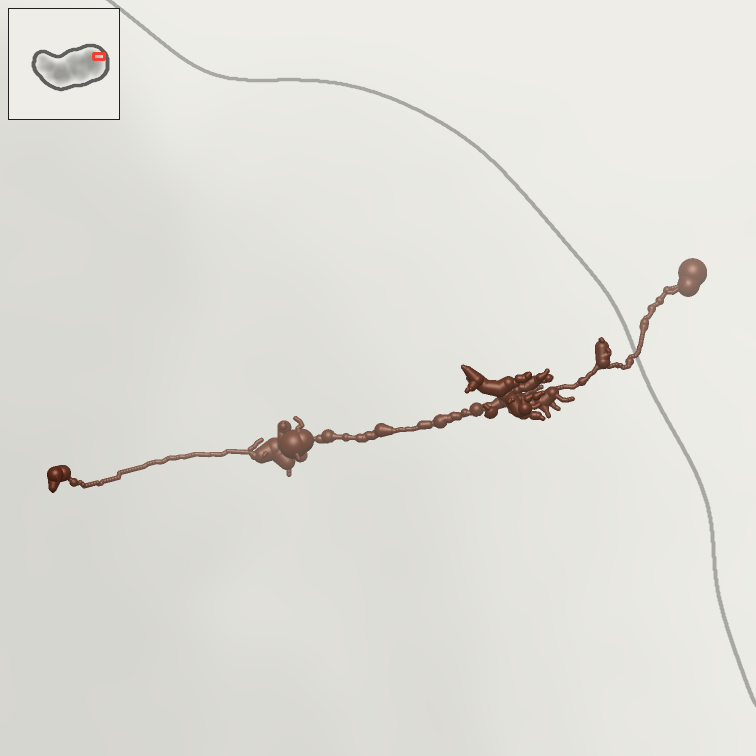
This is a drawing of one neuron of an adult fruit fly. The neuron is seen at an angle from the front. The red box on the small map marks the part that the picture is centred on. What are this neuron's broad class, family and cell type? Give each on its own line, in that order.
optic-lobe intrinsic neuron
Tm
Tm1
